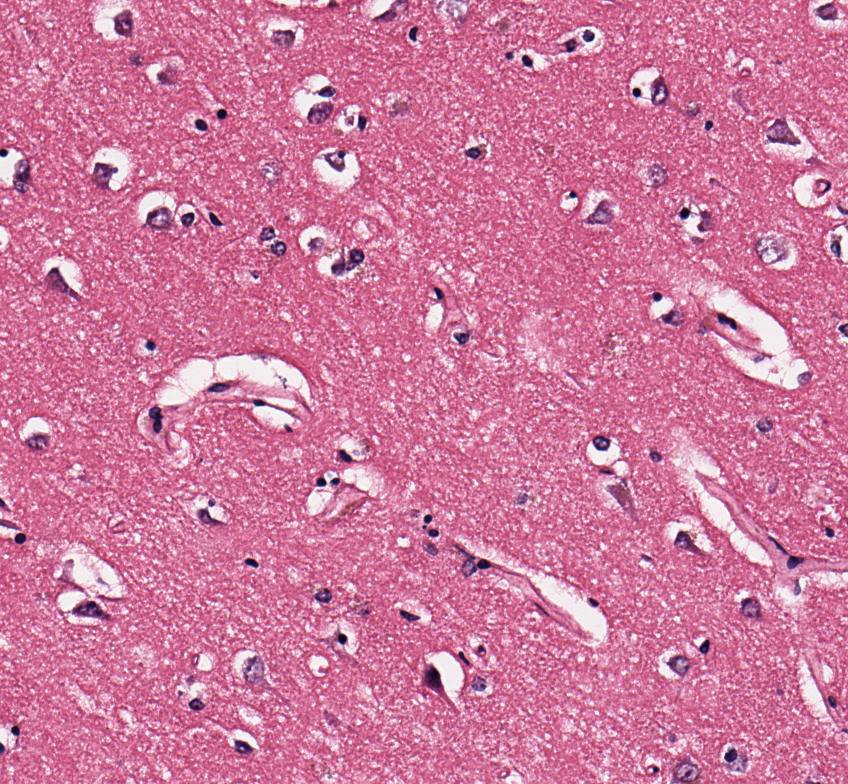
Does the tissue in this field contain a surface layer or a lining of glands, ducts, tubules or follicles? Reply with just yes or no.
No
